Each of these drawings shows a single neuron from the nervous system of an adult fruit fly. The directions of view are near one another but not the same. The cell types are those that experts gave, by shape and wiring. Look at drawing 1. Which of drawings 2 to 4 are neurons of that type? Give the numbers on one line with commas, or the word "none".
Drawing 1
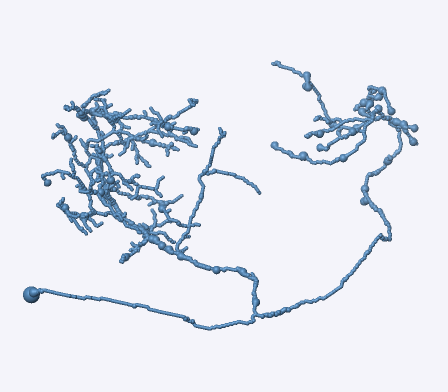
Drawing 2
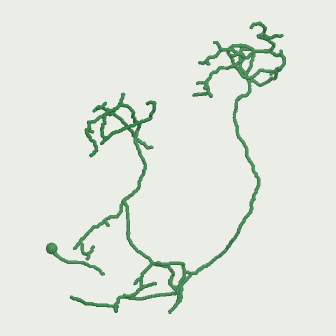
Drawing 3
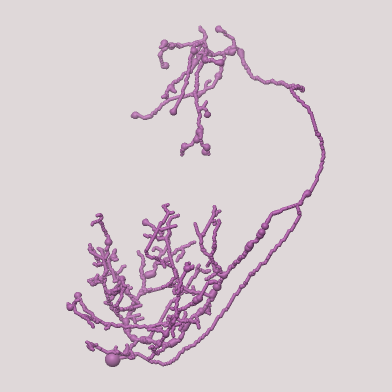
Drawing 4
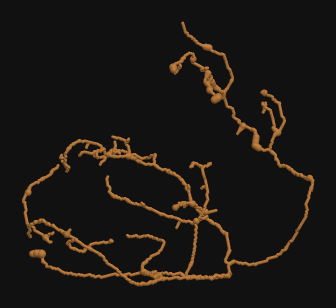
3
